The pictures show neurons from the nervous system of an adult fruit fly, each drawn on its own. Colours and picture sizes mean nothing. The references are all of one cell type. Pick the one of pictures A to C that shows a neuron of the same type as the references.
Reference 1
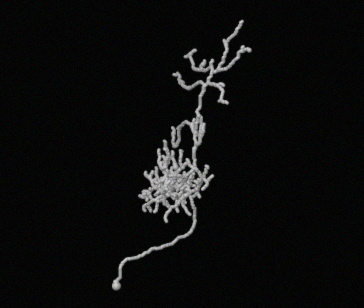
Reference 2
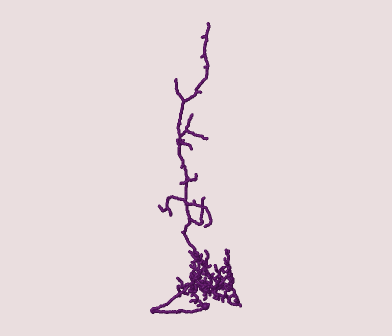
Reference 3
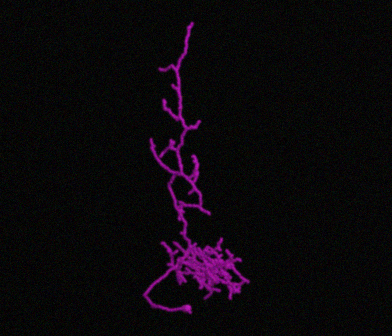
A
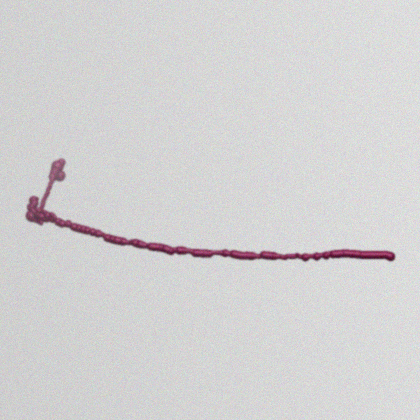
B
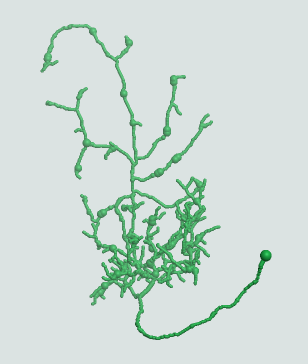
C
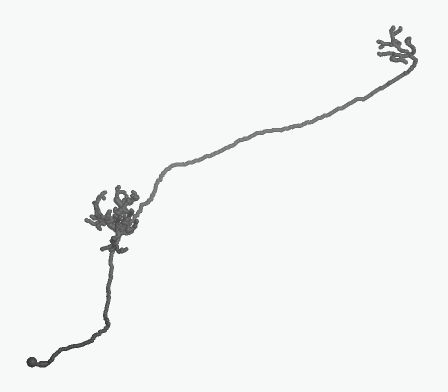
Picture B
